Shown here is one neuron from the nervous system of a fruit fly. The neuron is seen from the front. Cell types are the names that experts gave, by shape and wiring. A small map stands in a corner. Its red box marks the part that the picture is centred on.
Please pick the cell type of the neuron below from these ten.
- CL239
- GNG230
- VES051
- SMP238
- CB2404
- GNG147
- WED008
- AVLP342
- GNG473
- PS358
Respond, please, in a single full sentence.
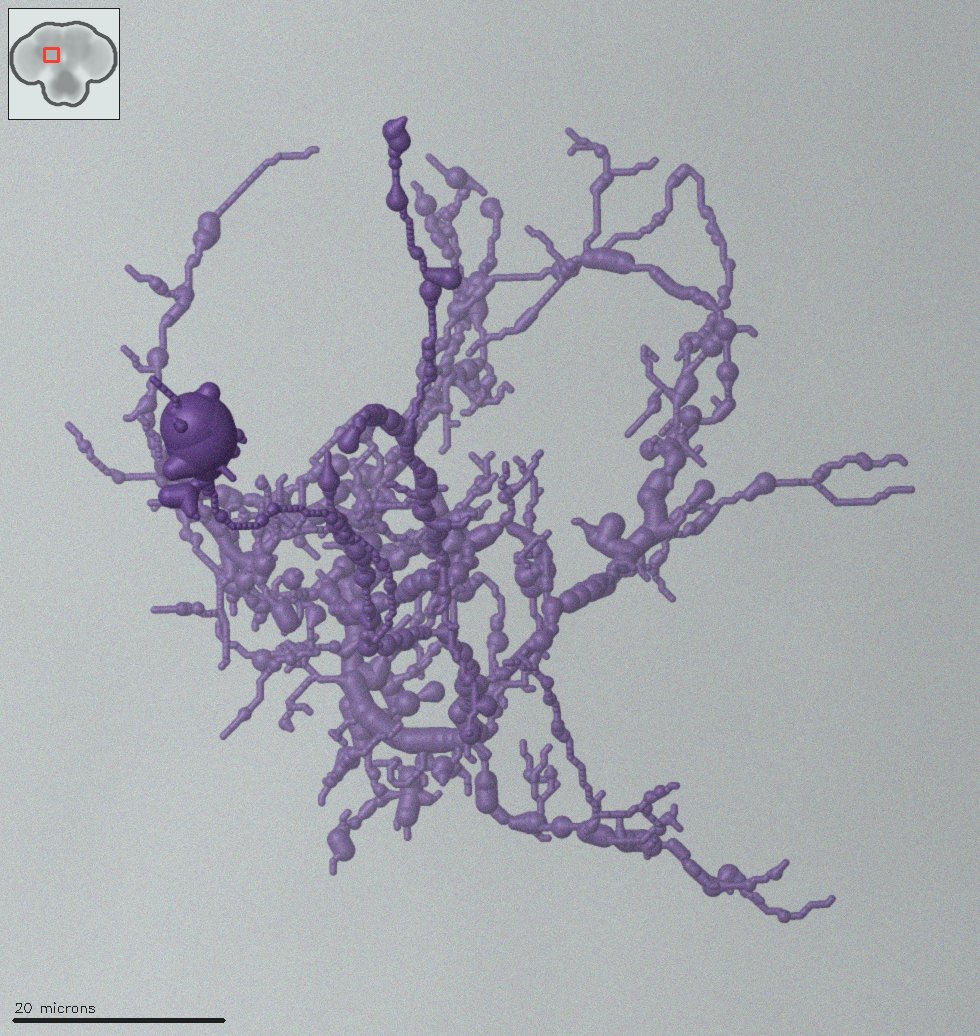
The cell type name WED008 applies to this neuron.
